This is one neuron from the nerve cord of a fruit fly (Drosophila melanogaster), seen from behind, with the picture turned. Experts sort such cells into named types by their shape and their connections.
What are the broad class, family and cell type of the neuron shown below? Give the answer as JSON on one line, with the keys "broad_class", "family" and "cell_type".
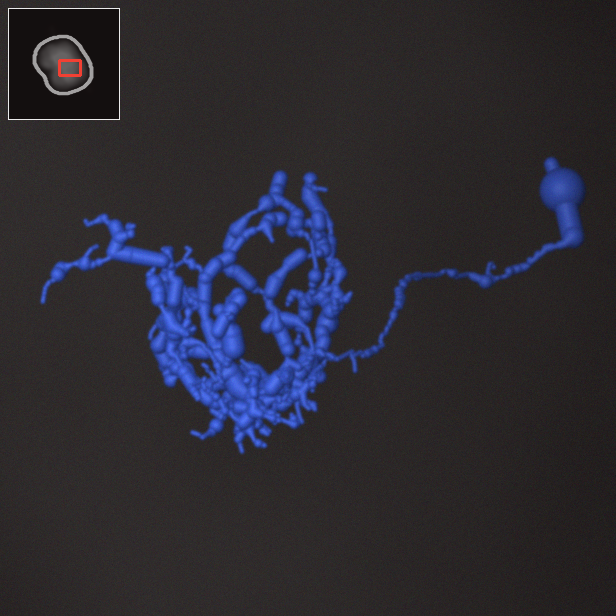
{"broad_class": "nerve-cord intrinsic neuron", "family": "hemilineage 09A", "cell_type": "IN09A017"}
